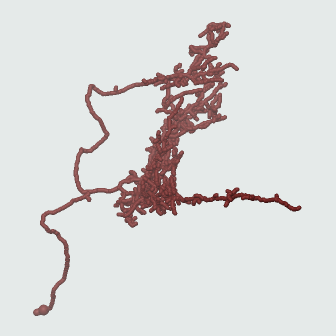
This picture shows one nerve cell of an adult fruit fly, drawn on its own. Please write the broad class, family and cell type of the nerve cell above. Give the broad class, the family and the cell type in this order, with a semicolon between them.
central-brain intrinsic neuron; hemilineage LHa2; SLP094_c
